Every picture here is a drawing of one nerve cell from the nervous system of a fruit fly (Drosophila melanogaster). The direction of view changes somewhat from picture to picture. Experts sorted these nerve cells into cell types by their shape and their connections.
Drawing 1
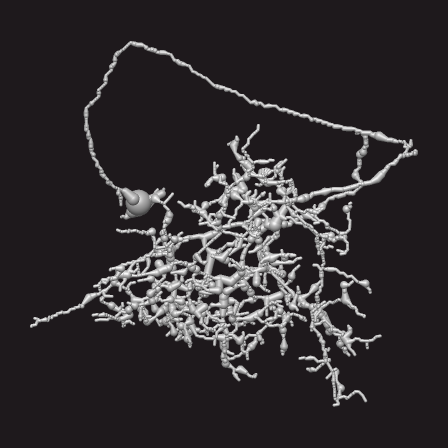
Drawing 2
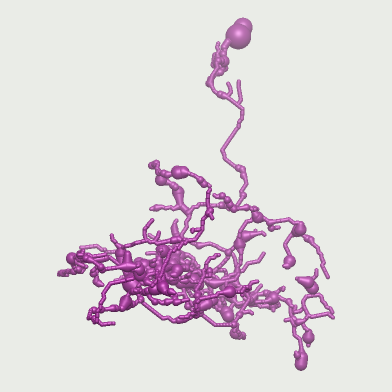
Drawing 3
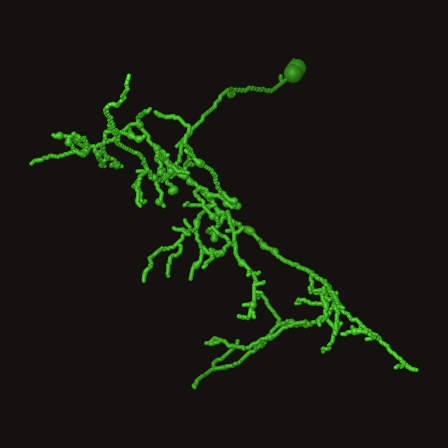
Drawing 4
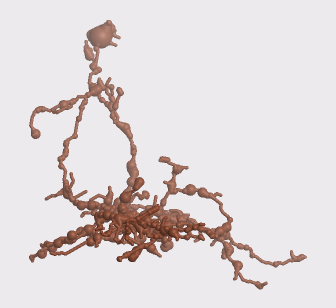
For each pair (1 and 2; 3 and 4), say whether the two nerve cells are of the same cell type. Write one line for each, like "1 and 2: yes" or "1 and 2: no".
1 and 2: no
3 and 4: no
